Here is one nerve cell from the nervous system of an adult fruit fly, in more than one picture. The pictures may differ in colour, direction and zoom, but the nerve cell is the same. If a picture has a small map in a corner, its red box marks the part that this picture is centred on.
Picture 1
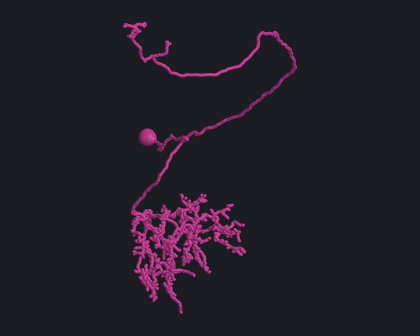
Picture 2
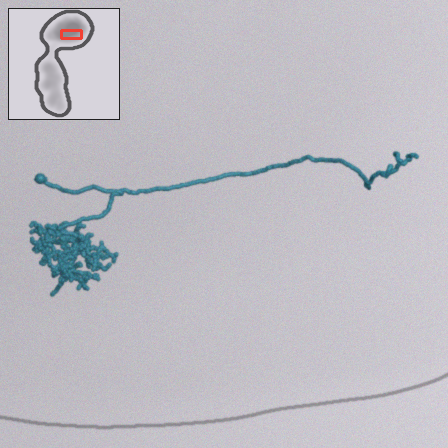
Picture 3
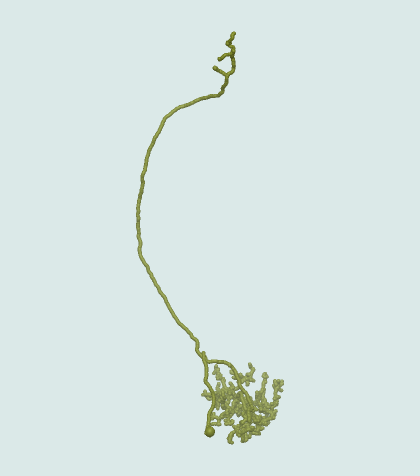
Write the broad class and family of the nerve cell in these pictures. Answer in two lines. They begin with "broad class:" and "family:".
broad class: visual projection neuron
family: LoVP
